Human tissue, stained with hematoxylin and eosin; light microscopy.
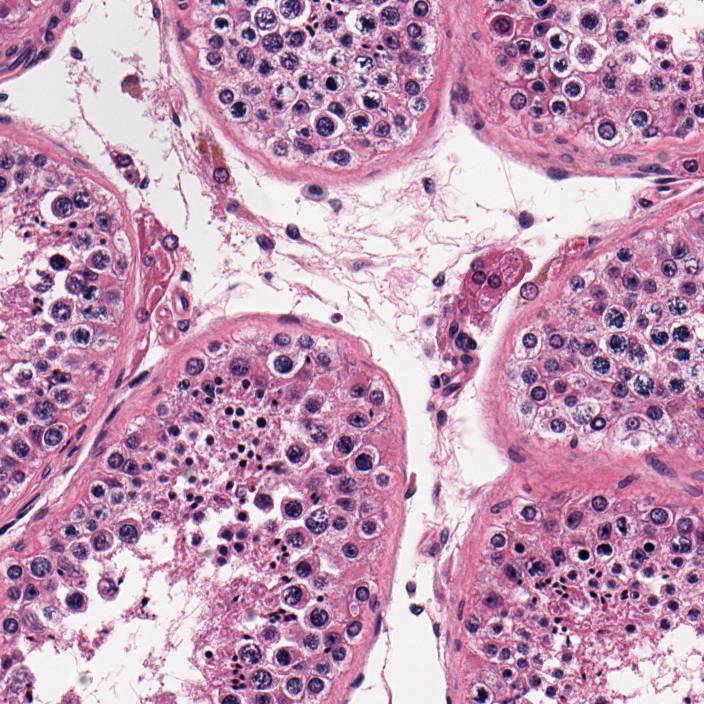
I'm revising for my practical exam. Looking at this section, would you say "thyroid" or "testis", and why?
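Testis, not thyroid. Each tubule is lined by a stratified epithelium many cells deep that fills most of the tubule, and large round cells with coarse, clumped dark chromatin, consistent with spermatocytes, lie in its middle layers.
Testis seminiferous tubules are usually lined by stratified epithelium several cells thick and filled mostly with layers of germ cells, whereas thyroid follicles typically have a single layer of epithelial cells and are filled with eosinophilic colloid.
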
